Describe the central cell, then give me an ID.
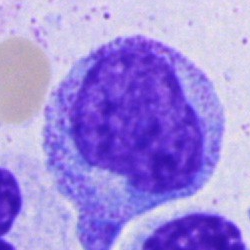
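Position first: the nucleus is off-centre, nearer the upper right edge of the cell. Chromatin next: it is clumped into darker patches with paler areas between them. Then cytoplasm: pale blue, with many fine purple granules scattered through it. The cell is a promyelocyte.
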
